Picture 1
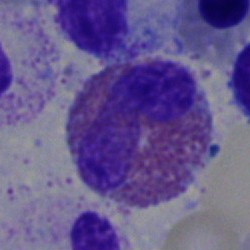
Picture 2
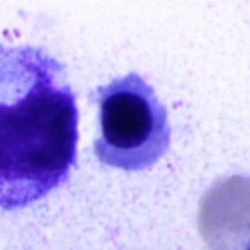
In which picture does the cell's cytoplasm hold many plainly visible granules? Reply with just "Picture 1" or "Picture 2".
Picture 1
